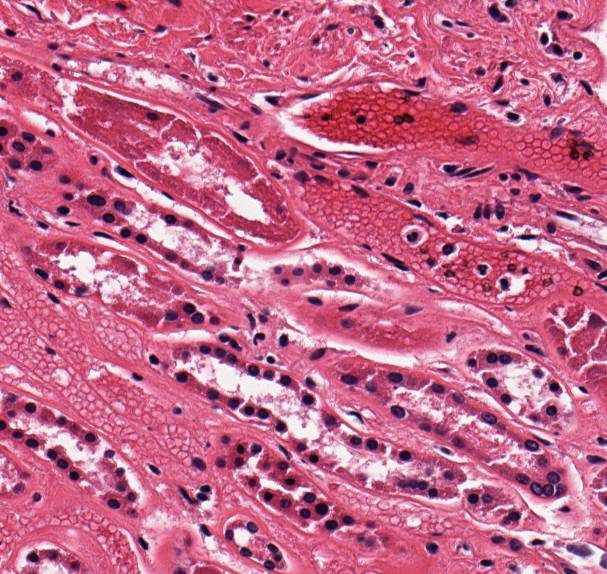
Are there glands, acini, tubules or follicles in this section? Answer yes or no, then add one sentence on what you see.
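Yes. Elongated tubules run in parallel diagonally from the upper left toward the lower right of the field.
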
